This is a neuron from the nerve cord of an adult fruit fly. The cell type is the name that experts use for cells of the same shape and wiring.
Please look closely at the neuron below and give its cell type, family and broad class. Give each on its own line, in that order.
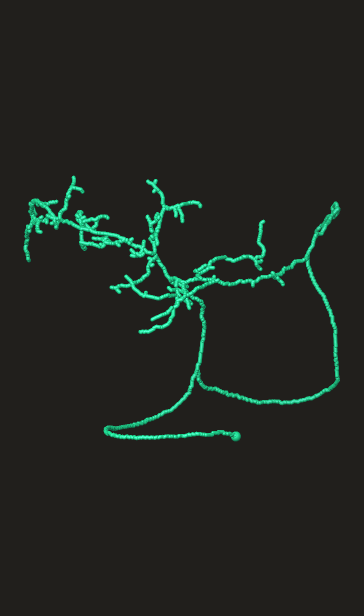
IN19B086
hemilineage 19B
nerve-cord intrinsic neuron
